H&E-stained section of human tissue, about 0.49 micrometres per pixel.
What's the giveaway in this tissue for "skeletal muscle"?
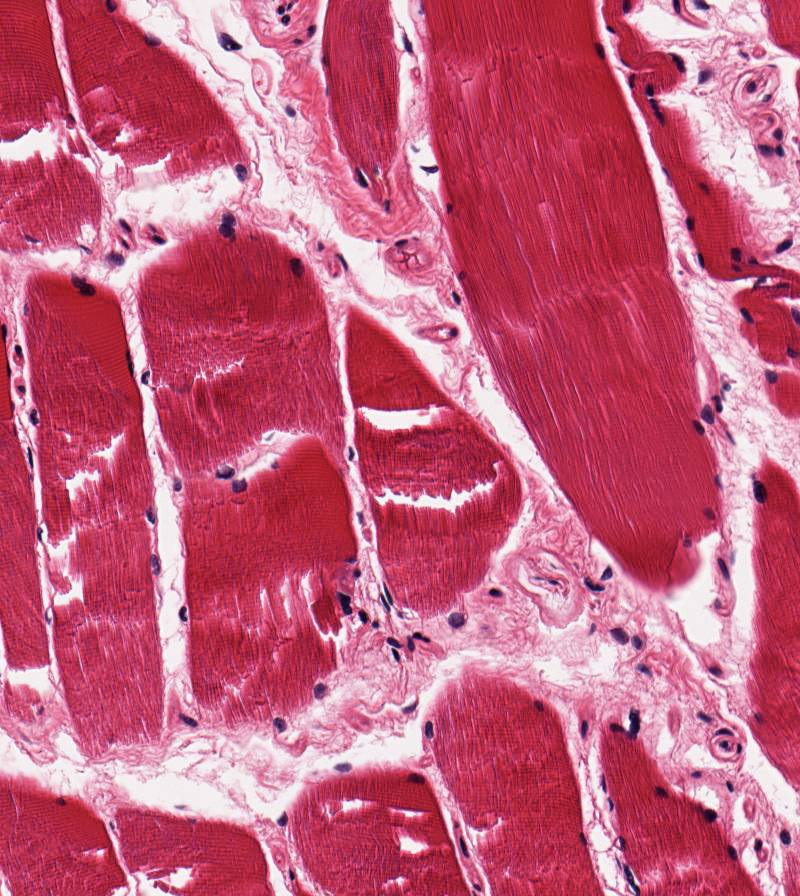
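This tissue is skeletal muscle. Looking at the fibres, their nuclei are small, dark and flattened, and they sit at the fibre edges rather than in the centres. Between the fibres there is pale pink, loose connective tissue carrying scattered dark spindle-shaped nuclei. Small blood vessels run in that connective tissue too; one lies just right of centre in the lower half. And I see no fat cells anywhere in the field.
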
